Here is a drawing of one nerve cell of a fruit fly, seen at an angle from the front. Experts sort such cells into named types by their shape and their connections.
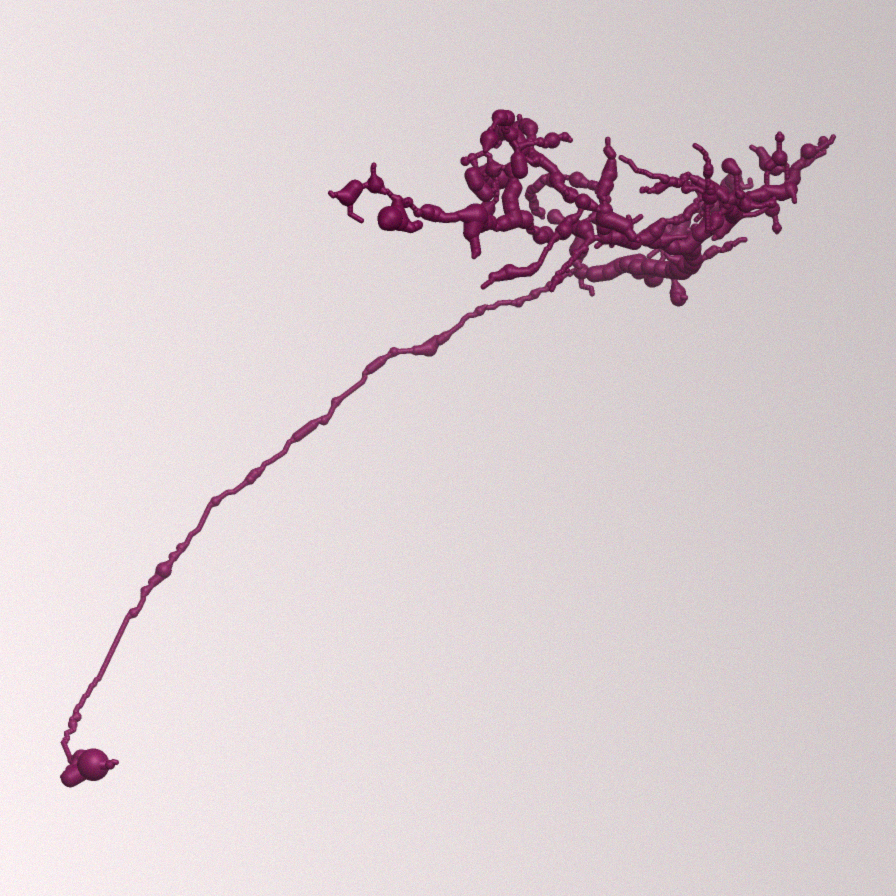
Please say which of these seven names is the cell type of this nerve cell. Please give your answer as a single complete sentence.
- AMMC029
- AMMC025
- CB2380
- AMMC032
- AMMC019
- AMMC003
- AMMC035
Typed by cell type, the nerve cell is CB2380.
